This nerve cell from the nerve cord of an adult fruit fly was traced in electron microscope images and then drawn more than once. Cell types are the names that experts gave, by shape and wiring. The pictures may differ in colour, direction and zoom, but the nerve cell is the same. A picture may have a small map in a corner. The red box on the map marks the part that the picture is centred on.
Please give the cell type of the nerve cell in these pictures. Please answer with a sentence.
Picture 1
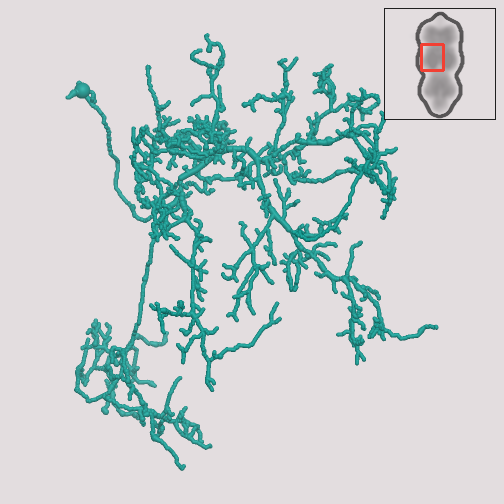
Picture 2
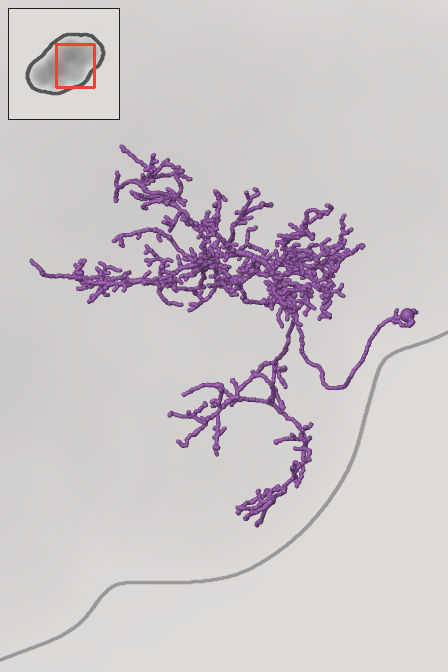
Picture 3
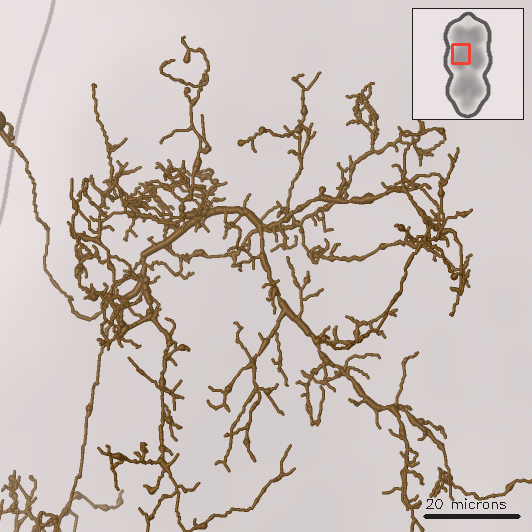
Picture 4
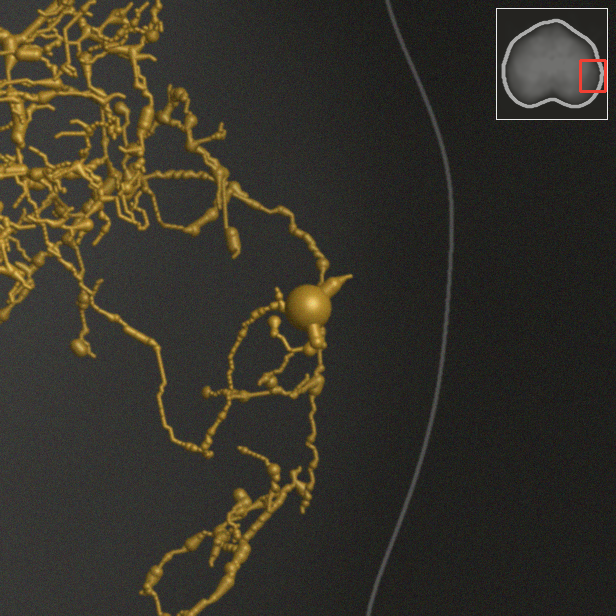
The cell type is IN08A016.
